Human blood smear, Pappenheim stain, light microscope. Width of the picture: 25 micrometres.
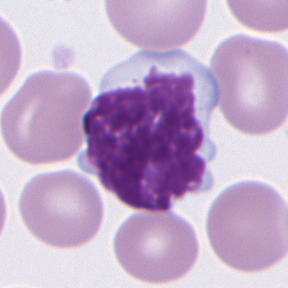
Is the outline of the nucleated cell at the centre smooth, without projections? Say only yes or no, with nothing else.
No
